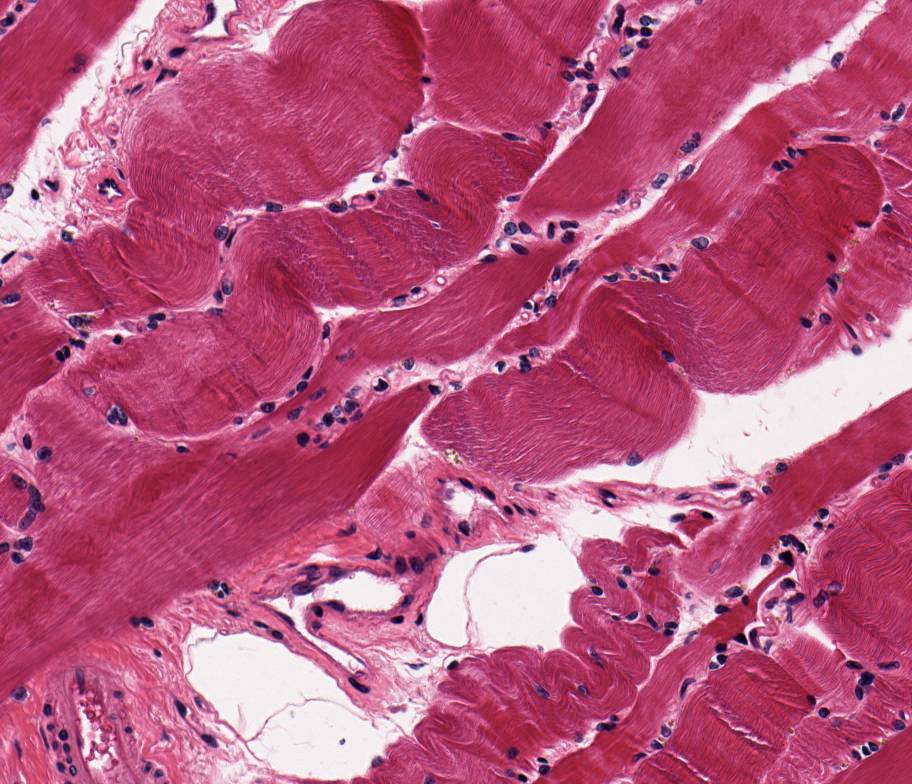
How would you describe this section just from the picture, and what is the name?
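You'll notice small dark oval nuclei, mostly along the fibre edges and in the gaps between fibres. Thin strands of loose, pale connective tissue run between the fibres, widest in the lower middle. There's a small vessel with red blood cells at the lower left corner. This is skeletal muscle.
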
